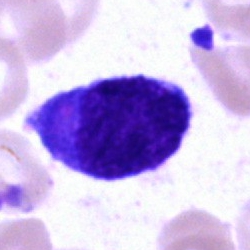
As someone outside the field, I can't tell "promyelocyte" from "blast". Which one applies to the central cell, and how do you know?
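Blast rather than promyelocyte. What settles it is that no granules are visible in the cell.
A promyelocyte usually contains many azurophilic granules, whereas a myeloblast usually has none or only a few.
The cell is oval and tapers to a point at its left end, and neither a nucleolus nor any vacuoles are visible.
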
